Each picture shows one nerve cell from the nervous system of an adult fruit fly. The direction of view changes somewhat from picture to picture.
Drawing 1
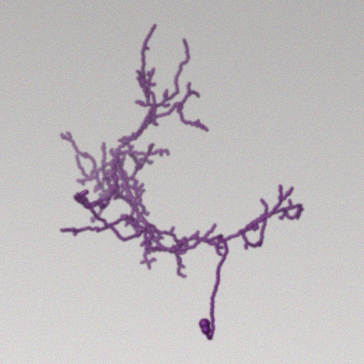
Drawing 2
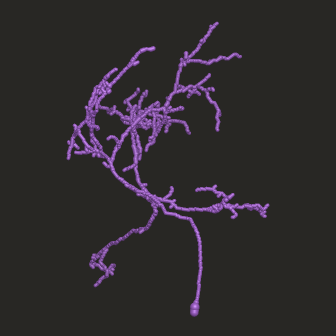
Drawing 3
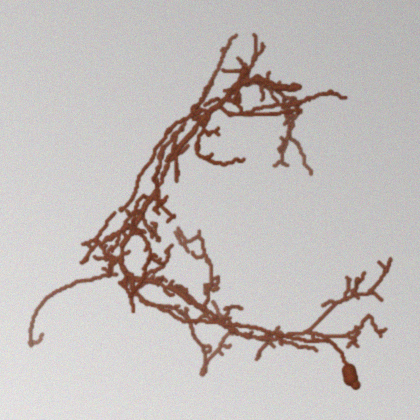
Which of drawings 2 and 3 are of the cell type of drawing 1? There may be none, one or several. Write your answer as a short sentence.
Drawing 2 and drawing 3 are of the same cell type.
